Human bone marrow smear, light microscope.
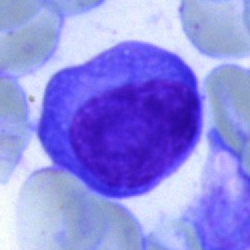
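Plasma cell, central cell in a stained human bone marrow smear. The outline is rounded, with a few blunt, slightly flattened sides. The nucleus lies off-centre toward the lower right and shows no distinct nucleolus. The cytoplasm is moderately abundant and stains deep blue.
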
